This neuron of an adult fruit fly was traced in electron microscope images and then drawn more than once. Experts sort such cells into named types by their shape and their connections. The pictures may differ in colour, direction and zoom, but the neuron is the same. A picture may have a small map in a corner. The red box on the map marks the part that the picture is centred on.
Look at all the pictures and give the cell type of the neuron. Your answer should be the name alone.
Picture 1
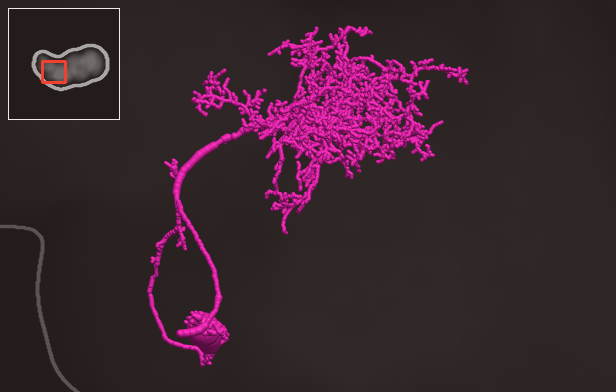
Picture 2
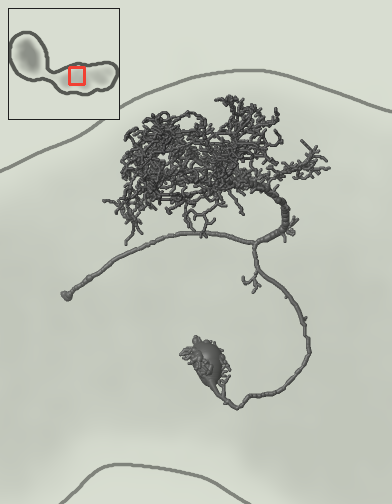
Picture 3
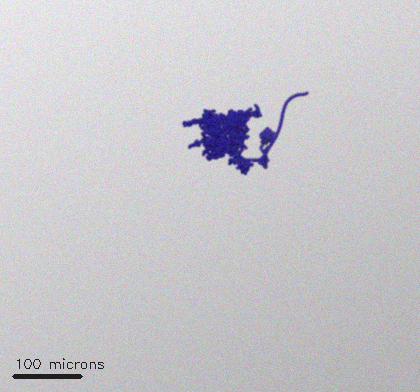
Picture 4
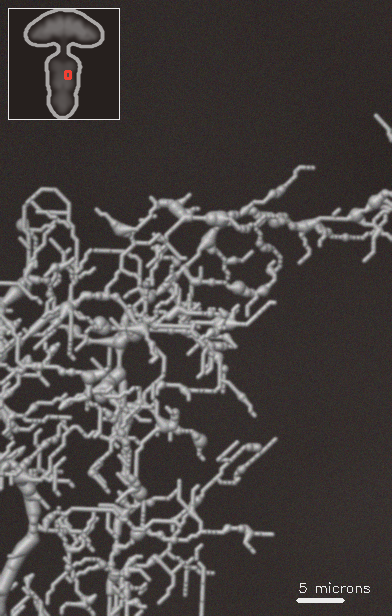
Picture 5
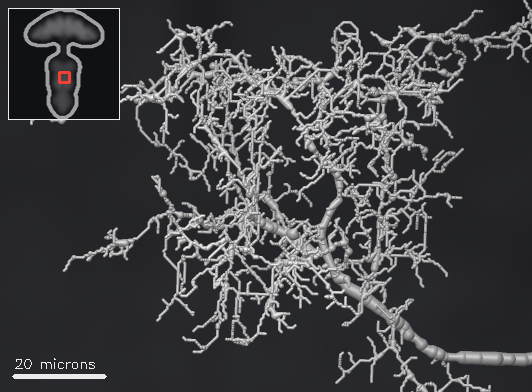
DVMn 1a-c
